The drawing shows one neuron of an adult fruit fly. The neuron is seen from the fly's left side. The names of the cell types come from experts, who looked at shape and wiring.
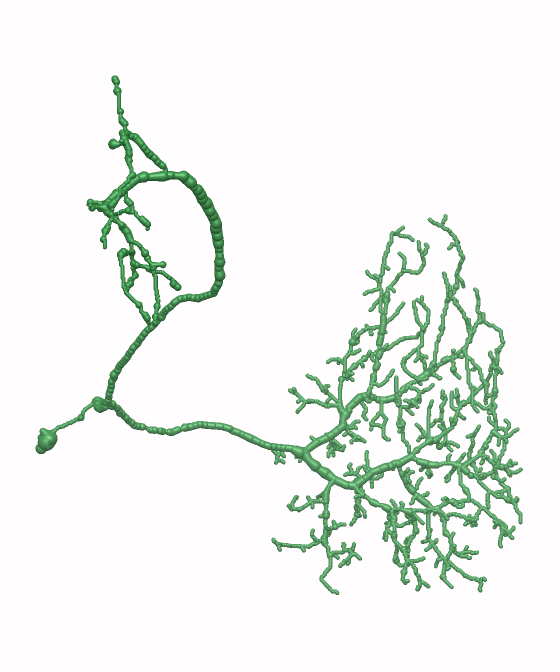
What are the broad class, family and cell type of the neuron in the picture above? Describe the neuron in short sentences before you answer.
More than a hundred branch ends can be seen. In this view it is about as wide as it is tall. Its broad class is visual projection neuron. The family is MeVP. It is of cell type MeVP9.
